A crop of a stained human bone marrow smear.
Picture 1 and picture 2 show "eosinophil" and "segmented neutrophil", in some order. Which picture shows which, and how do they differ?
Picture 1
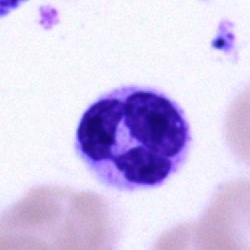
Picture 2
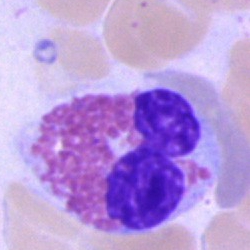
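Picture 1 shows a segmented neutrophil, and picture 2 shows an eosinophil. First, the nucleus: in picture 1 it is split into three lobes, with a small pale patch of cytoplasm between them at the centre of the cell.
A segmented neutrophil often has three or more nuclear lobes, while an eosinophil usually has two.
In picture 2 the nucleus lies toward the right side of the cell. Second, the chromatin: dark purple and densely clumped in picture 1, dense and dark purple in picture 2. Third, the cytoplasm and granules: picture 1 has pale lilac cytoplasm, while picture 2 has granules of fairly even size, a few of them lying to the right of the lower lobe, between it and the cell edge.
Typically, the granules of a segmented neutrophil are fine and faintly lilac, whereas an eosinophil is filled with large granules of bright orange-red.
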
